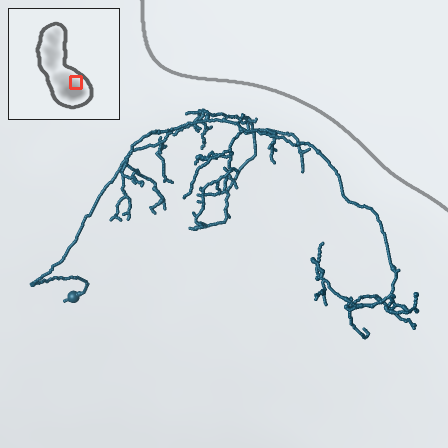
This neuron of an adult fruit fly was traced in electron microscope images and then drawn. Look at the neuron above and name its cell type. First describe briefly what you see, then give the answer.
Dozens of branch ends can be seen. As drawn here it is wider than it is tall. Its broad class is central-brain intrinsic neuron. The cell type is CB0996.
